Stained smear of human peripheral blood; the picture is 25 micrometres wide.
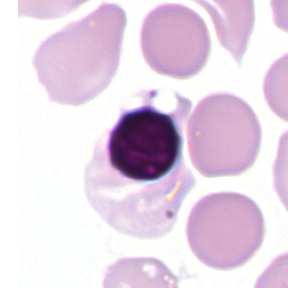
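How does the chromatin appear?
Dense and very dark purple, almost evenly condensed throughout; no nucleoli are visible.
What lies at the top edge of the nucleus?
A small, clear, round space.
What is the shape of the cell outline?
Irregular rather than smoothly round.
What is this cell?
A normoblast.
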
